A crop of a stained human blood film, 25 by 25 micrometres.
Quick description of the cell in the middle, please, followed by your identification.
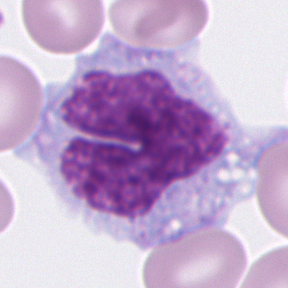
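A deep, narrow cleft comes in from the left and folds the nucleus, which is about 14 micrometres across. Its chromatin is fine and lacy, not clumped into dense blocks. There's a moderate rim of pale grey-blue cytoplasm all round, with several small clear vacuoles to the lower right of the nucleus. So that one's a monocyte.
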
